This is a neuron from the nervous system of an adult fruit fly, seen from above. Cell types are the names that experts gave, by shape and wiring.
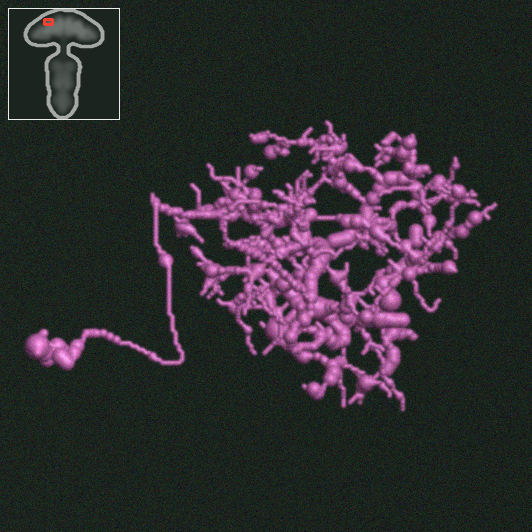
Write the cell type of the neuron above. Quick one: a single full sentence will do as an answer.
This particular neuron has the cell type AVLP422.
